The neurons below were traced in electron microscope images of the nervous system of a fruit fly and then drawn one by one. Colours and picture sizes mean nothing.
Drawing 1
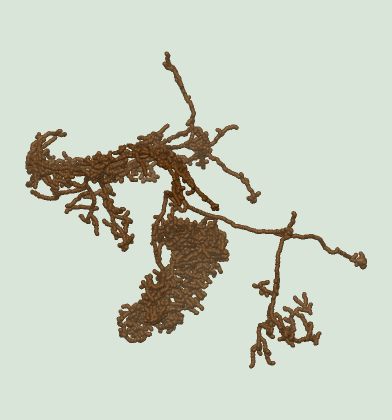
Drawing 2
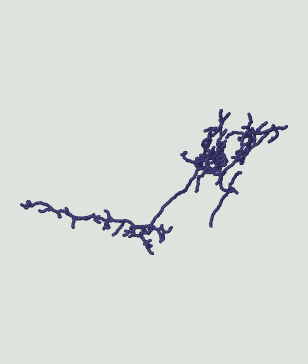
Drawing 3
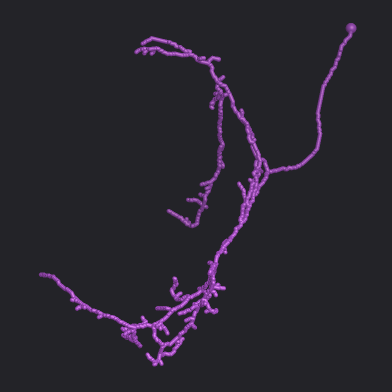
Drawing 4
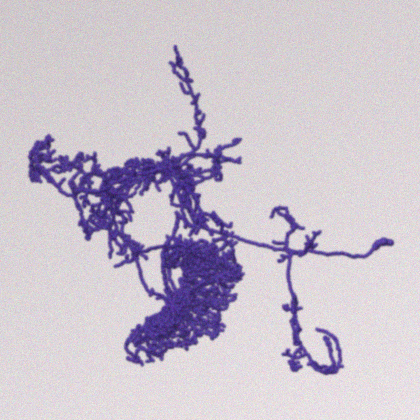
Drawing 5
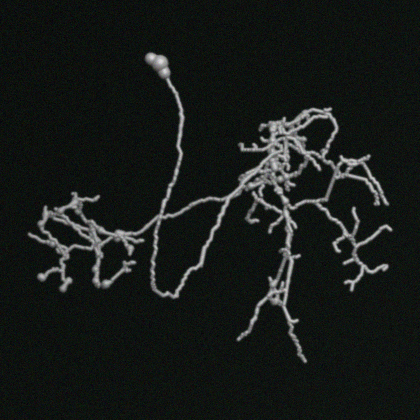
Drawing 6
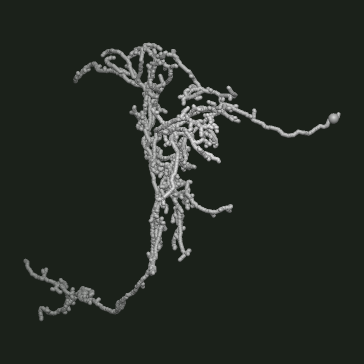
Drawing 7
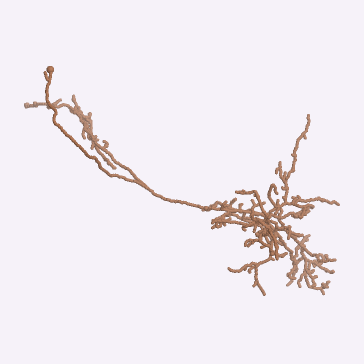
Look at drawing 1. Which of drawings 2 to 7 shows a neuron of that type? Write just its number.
4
